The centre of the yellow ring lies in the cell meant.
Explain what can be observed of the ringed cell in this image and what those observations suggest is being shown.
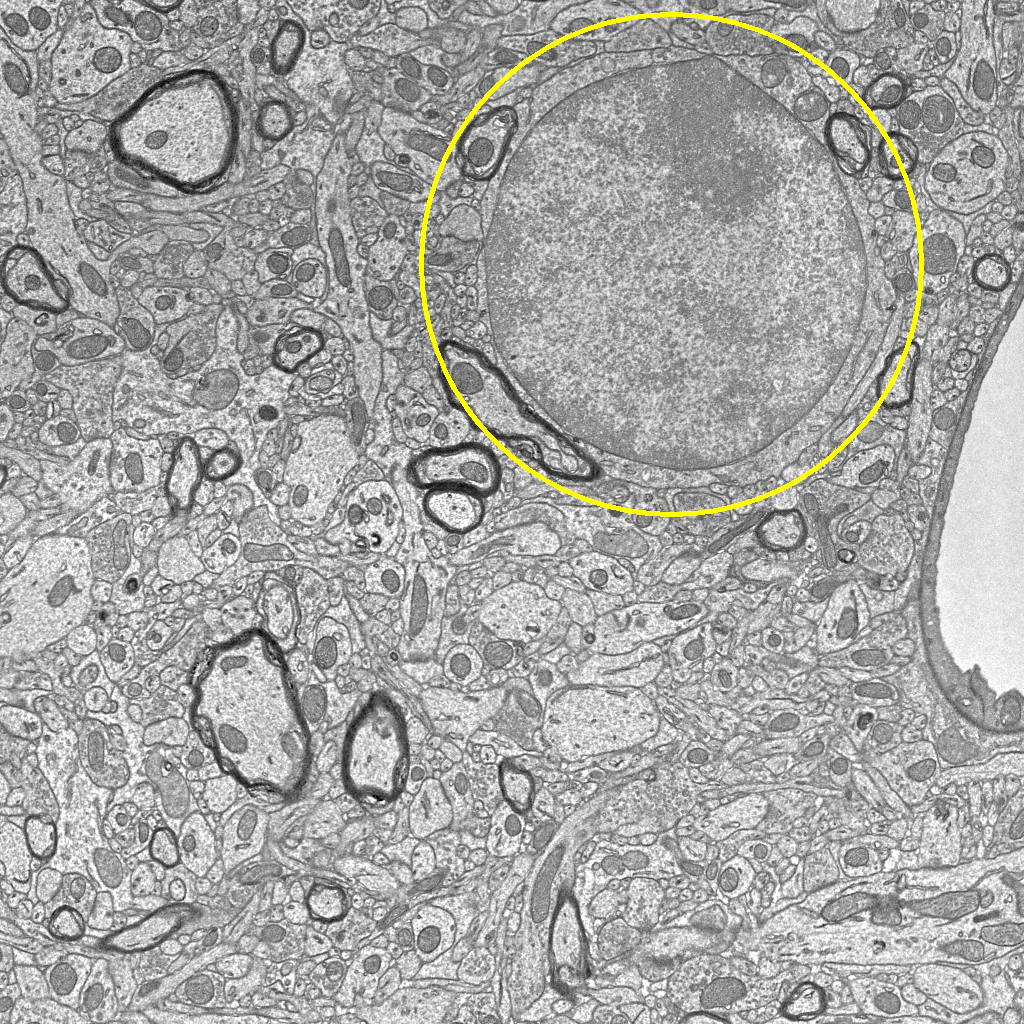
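You've got a round nucleus, and it sits whole within this plane. Its envelope runs smooth, no deep folds anywhere. Chromatin's finely dispersed, and there's no thick dark layer along the envelope. No distinct nucleolus shows in this plane either. It's an oligodendrocyte.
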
